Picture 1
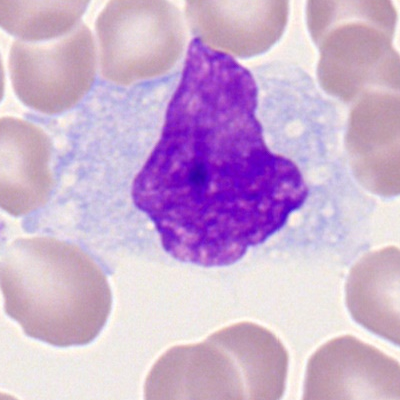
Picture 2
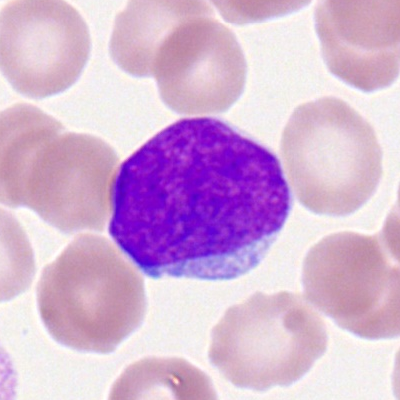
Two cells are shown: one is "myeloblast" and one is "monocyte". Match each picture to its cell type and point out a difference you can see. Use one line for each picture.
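Picture 1: monocyte. Many small clear vacuoles are scattered through the cytoplasm.
Picture 2: myeloblast. No vacuoles are visible in the cytoplasm.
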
